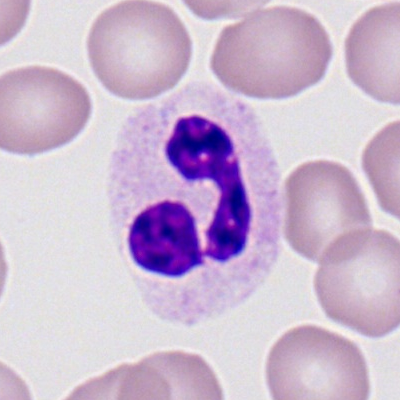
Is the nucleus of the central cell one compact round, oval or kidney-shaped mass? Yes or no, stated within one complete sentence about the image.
No, into separate lobes the nucleus of the cell is divided.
